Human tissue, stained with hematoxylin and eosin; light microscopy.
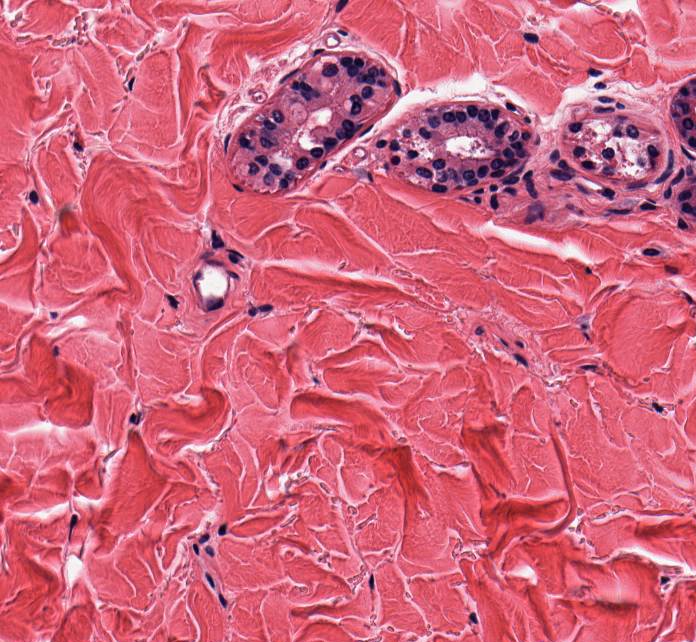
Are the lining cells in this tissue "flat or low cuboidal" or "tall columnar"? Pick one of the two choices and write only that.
Flat or low cuboidal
